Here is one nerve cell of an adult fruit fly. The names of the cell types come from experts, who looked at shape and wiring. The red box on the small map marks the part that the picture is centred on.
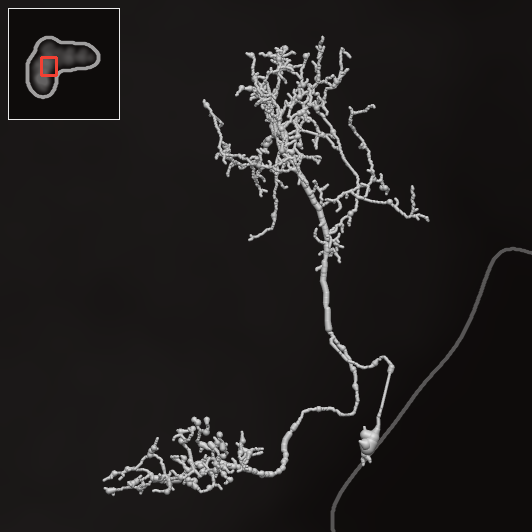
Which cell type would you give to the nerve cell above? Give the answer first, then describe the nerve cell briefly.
Its cell type is SLP443. It is a central-brain intrinsic neuron. The picture shows dozens of branch ends. As drawn here it is taller than it is wide.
